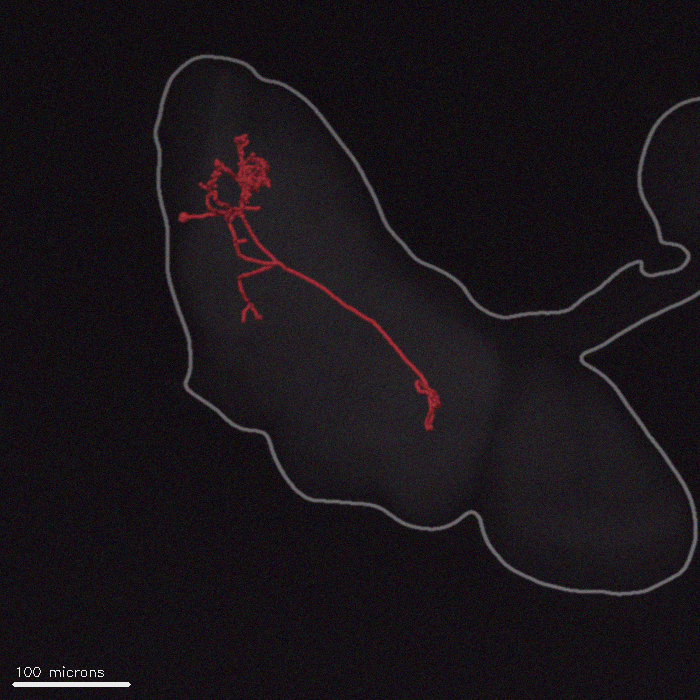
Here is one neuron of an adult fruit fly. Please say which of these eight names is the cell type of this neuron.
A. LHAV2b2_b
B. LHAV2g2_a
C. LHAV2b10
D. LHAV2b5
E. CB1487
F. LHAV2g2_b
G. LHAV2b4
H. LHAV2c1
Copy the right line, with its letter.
B. LHAV2g2_a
